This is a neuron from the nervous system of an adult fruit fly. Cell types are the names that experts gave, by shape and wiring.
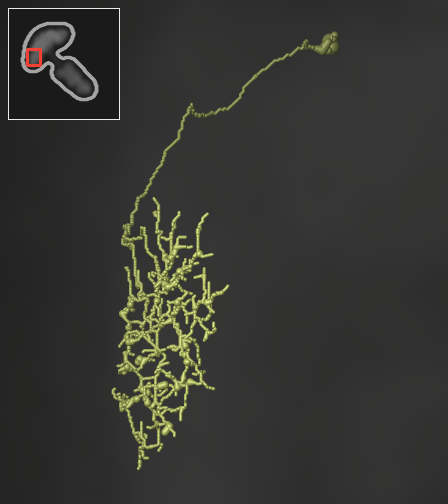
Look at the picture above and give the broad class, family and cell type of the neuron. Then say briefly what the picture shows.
This is an optic-lobe intrinsic neuron. Its family is Cm. It is of cell type Cm11a. It lies in the brain. Dozens of branch ends can be seen.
